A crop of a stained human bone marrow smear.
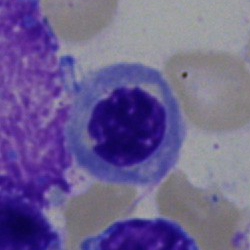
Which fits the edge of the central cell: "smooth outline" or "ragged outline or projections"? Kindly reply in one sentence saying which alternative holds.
No projections, blebs or ragged parts break the cell's outline.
